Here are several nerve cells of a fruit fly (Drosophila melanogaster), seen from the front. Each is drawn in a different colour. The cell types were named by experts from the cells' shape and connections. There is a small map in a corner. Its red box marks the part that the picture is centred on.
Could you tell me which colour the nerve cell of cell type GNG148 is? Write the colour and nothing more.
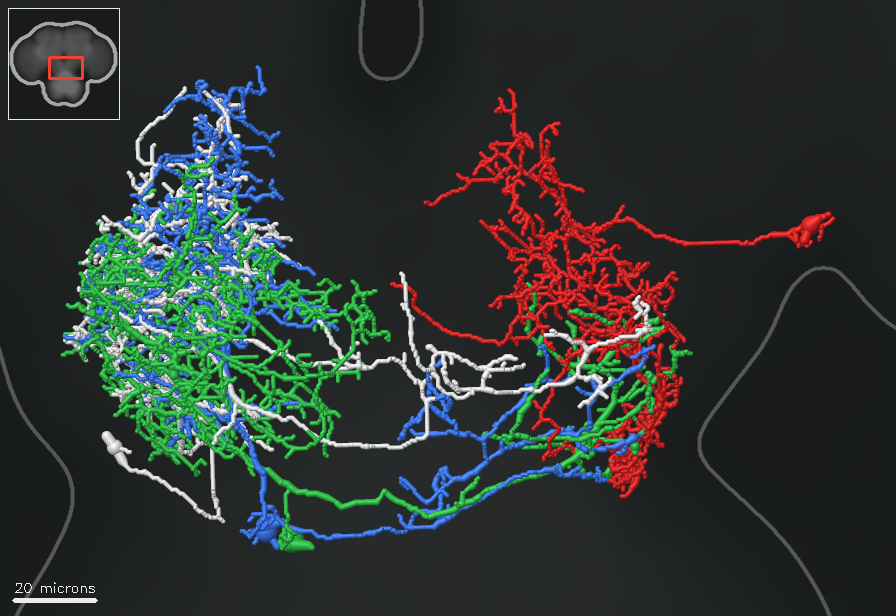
blue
